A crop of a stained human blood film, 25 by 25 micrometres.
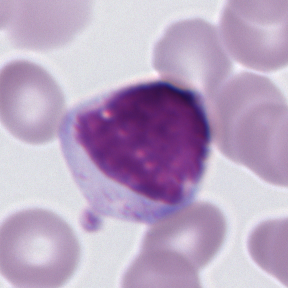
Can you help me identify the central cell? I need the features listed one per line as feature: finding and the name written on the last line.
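Outline: somewhat angular, not smoothly round
Specks: only a few, fine and purplish, in the cytoplasm
Vacuoles: none clearly seen
Bleb: small and round, projecting from the lower left edge
Name: large granular lymphocyte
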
